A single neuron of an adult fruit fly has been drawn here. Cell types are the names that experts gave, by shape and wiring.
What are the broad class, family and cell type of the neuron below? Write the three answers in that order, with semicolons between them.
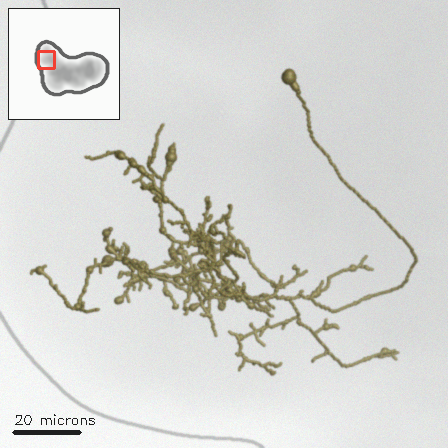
nerve-cord intrinsic neuron; hemilineage 12B; IN12B056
